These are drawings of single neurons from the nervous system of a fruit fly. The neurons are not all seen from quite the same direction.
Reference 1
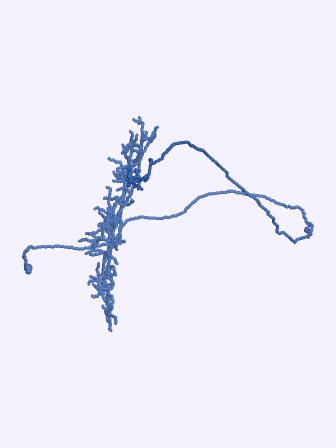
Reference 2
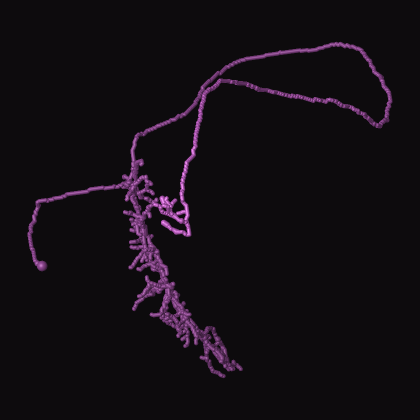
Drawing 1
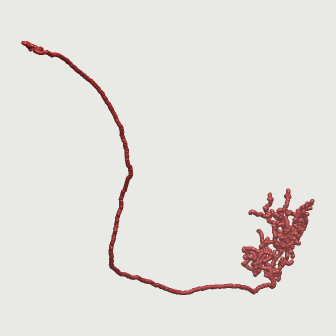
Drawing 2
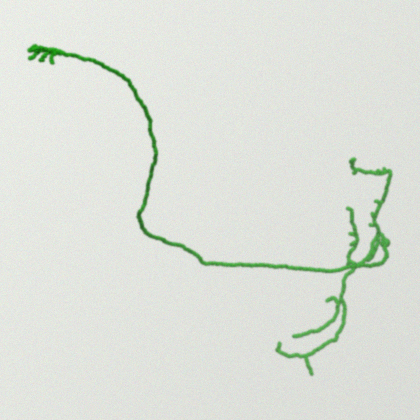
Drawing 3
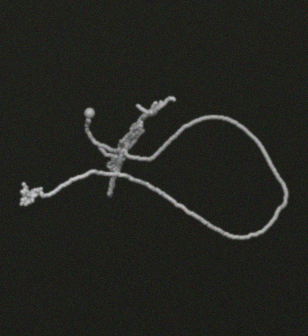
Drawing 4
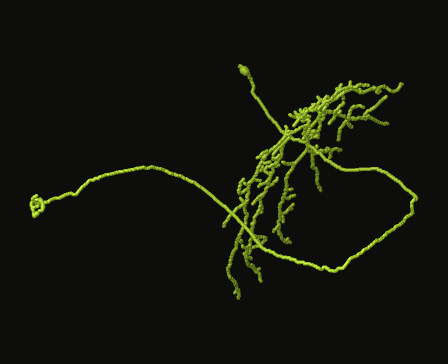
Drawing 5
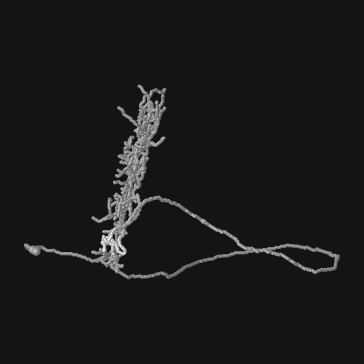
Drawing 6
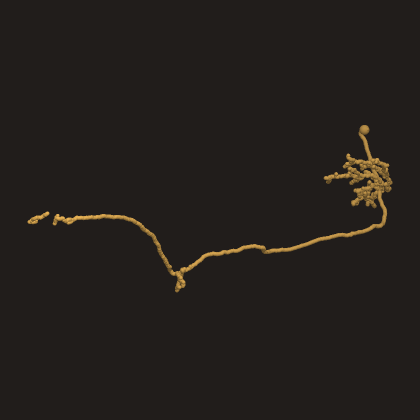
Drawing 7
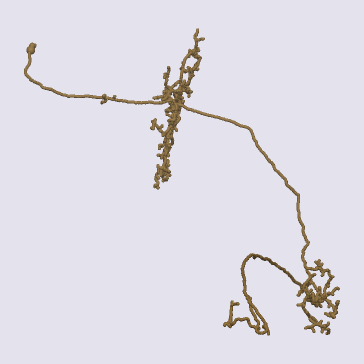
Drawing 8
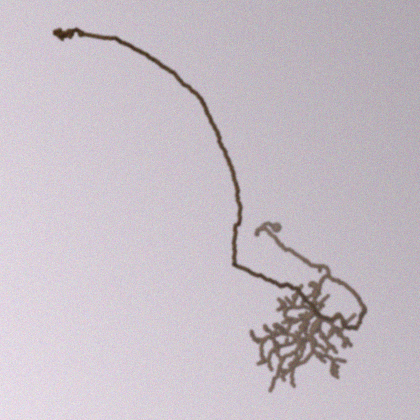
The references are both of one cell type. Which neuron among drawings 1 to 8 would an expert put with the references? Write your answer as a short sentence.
Drawing 5 shows a neuron of the same cell type.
